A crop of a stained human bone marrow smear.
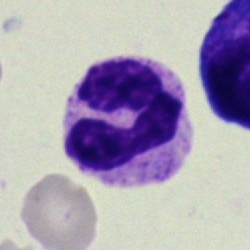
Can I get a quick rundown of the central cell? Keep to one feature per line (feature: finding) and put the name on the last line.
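Outline: roughly round, slightly uneven edge
Nucleus: thick curved band bent into a C shape, limbs joined on the right
Cytoplasm: pale strip running in from the left between the upper and lower limbs
Chromatin: dark purple, coarsely clumped
Cell: band neutrophil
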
